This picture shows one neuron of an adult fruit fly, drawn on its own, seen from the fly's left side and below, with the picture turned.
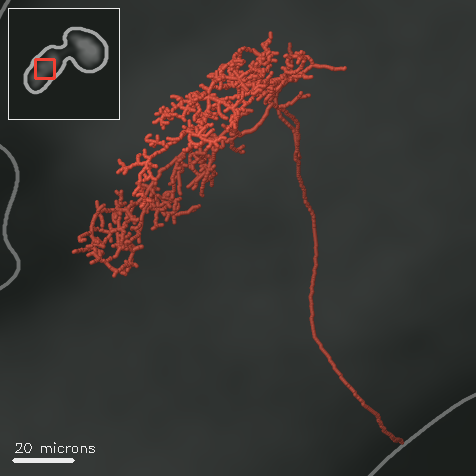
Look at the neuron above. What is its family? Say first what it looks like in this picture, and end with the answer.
The drawing shows no cell body. By the scale bar it is about 140 microns tall in this view. The picture shows dozens of branch ends. It is a nerve-cord intrinsic neuron. Its family is hemilineage 23B.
